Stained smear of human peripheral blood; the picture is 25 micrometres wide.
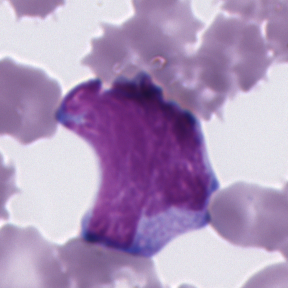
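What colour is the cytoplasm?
Pale blue, with its largest patch at the lower right of the cell.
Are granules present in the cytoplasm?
No, none are seen.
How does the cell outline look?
Angular and irregular rather than round.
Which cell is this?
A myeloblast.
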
